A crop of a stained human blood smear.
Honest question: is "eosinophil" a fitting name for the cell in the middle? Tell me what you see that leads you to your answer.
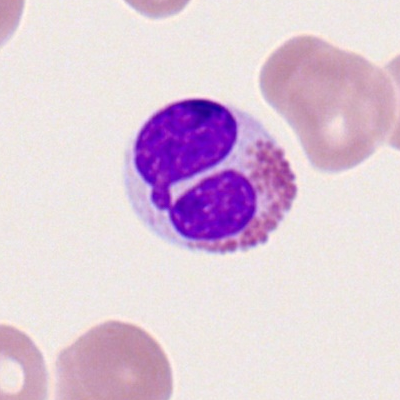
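The name eosinophil fits this cell.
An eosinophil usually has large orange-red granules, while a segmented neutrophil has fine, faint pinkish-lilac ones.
The coarse, round, orange-pink granules here therefore speak for eosinophil and against segmented neutrophil.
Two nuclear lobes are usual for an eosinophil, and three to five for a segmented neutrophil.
The nucleus has two lobes joined by a narrow strand, which points the same way.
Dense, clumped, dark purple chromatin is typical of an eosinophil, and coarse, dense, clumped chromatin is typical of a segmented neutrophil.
The coarsely clumped, dark purple chromatin seen here would therefore fit both. No nucleoli are visible in either lobe.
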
